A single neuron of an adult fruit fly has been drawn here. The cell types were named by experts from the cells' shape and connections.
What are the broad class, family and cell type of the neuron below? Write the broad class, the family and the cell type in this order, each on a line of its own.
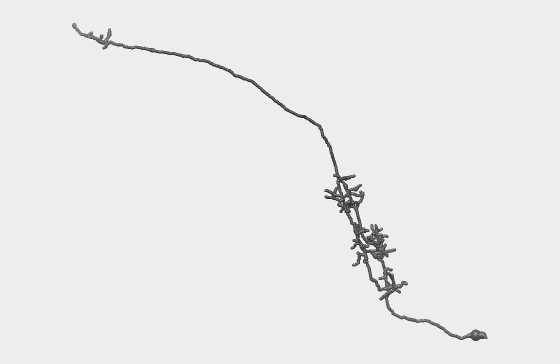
optic-lobe intrinsic neuron
Tm
Tm5c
